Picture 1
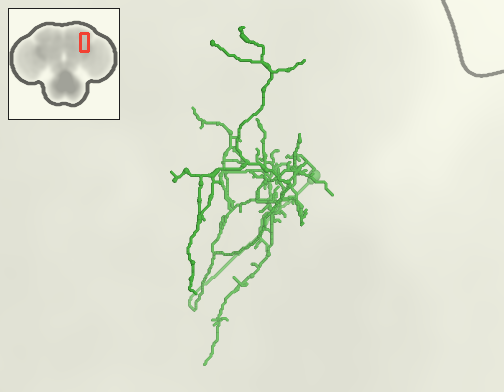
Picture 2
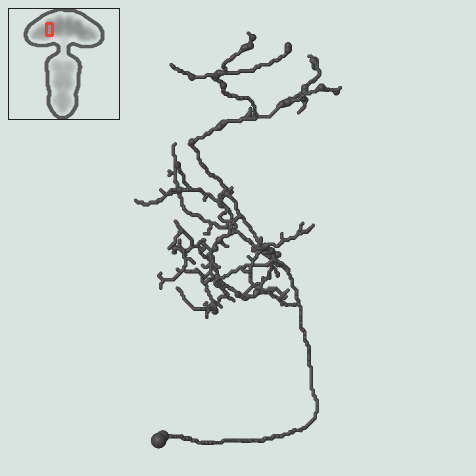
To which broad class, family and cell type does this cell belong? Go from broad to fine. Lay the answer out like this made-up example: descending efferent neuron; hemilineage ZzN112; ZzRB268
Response: central-brain intrinsic neuron; hemilineage VLPp&l1_anterior; LHPV2e1_a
